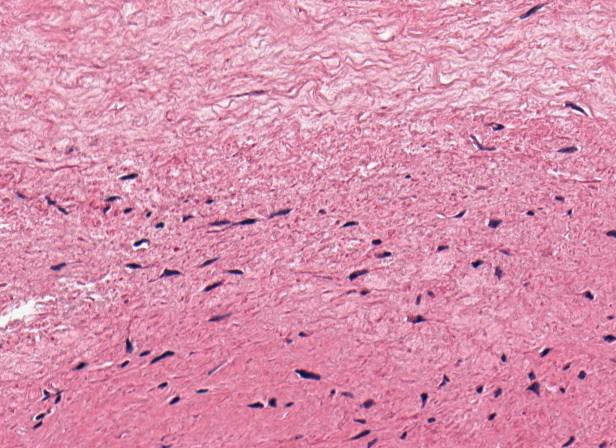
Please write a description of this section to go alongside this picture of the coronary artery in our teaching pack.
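Fibrous connective tissue occupies the whole field; no epithelium is present. The upper third contains pale pink, loosely arranged, wavy collagen fibres and sparse nuclei; nuclei are more numerous in the lower two-thirds. The scattered cells have small, dark, elongated, spindle-shaped nuclei.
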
